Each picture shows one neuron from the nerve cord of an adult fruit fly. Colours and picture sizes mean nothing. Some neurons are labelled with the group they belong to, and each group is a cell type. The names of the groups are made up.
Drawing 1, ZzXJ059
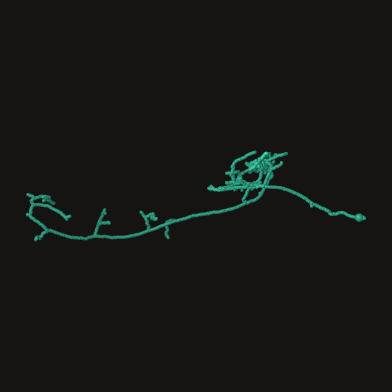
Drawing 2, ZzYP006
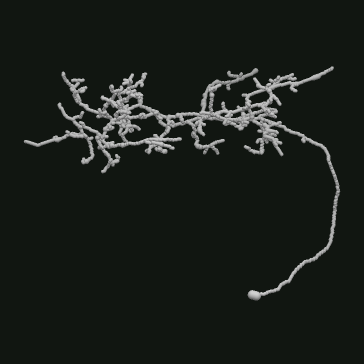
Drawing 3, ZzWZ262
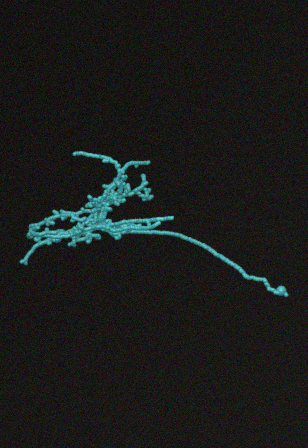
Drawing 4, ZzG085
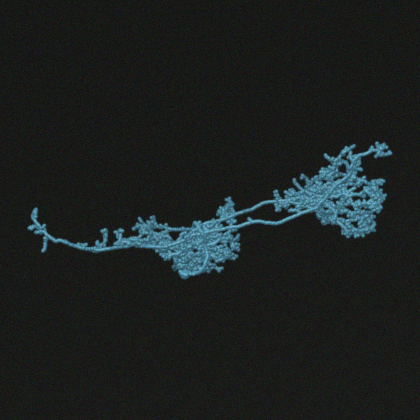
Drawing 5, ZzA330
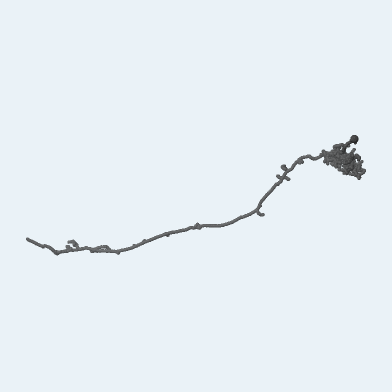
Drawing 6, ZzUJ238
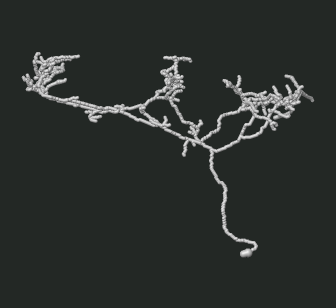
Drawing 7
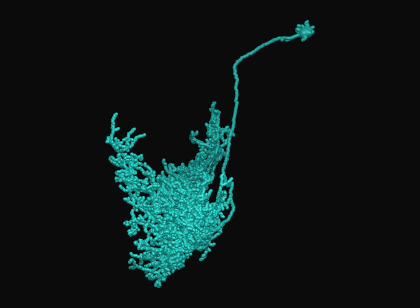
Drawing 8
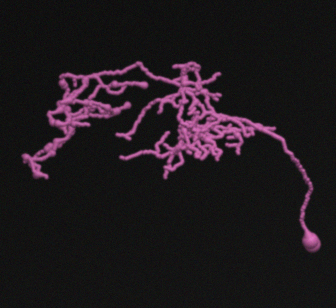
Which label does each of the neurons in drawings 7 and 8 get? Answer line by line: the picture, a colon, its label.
7: ZzG085
8: ZzA330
